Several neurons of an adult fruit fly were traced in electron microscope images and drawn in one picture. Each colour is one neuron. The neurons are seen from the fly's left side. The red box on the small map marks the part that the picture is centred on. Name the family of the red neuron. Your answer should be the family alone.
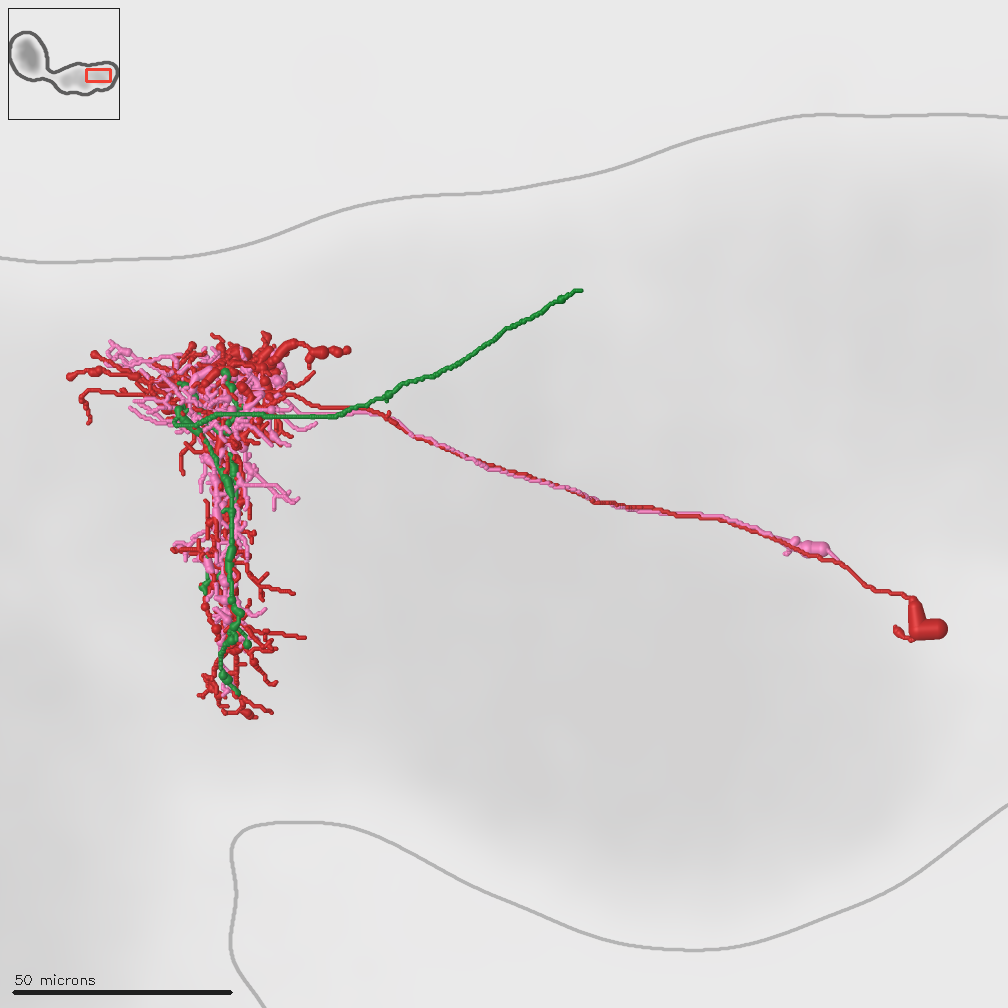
hemilineage 03B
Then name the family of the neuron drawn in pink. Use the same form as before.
hemilineage 03B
